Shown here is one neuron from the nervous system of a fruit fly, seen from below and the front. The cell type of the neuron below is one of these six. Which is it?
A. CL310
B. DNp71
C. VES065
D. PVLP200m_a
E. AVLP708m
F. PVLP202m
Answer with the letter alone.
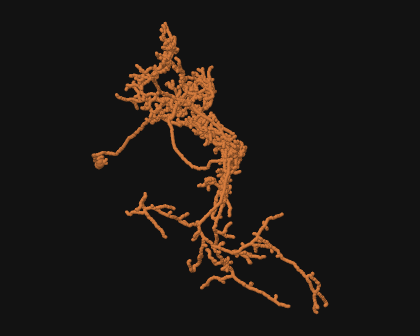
A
